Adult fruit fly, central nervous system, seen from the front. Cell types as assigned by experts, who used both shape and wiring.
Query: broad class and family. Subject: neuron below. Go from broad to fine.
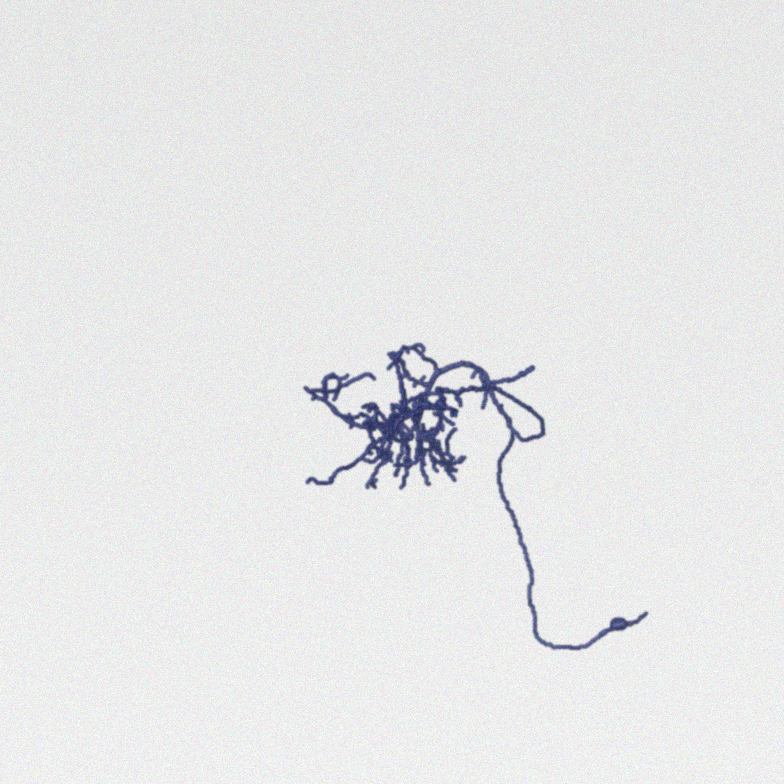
nerve-cord intrinsic neuron; hemilineage 21A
